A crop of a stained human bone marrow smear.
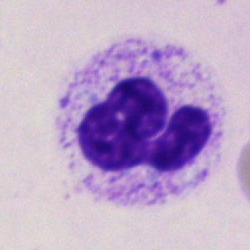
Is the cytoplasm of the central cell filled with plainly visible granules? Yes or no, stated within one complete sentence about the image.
Yes, in the cytoplasm of this cell, many granules are visible.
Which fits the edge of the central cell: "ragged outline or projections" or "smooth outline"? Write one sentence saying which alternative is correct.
The border of the cell is ragged or frayed, or shows projections, blebs or tags.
